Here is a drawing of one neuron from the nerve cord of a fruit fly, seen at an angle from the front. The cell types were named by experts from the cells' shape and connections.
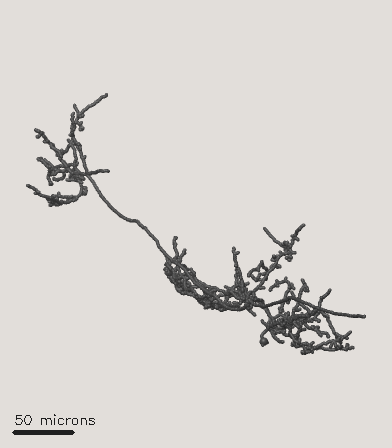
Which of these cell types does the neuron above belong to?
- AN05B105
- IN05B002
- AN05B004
AN05B105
